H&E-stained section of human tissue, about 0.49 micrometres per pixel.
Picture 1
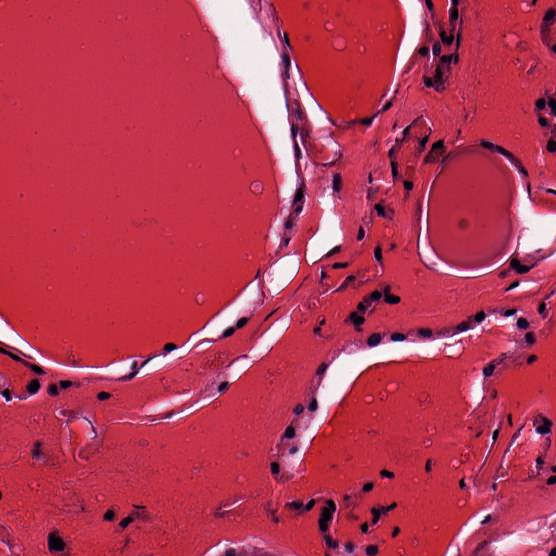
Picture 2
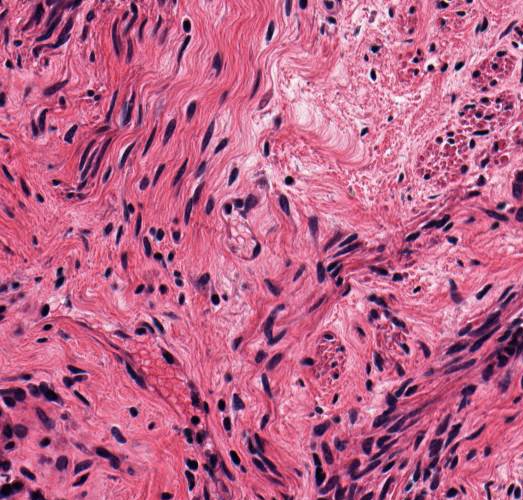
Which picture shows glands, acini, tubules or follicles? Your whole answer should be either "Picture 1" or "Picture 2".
Picture 1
